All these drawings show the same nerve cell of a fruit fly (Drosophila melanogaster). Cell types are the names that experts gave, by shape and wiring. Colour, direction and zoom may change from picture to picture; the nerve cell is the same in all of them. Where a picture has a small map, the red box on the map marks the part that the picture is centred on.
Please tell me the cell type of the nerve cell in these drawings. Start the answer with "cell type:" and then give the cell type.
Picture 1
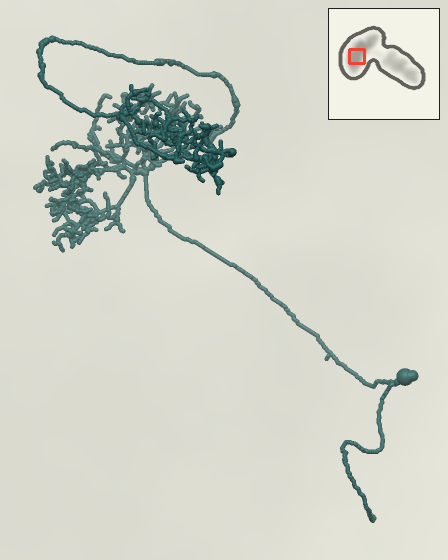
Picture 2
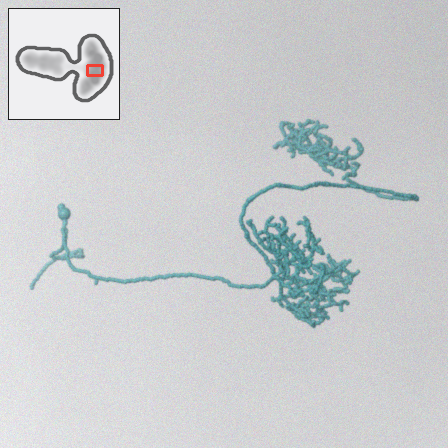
cell type: hDeltaC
